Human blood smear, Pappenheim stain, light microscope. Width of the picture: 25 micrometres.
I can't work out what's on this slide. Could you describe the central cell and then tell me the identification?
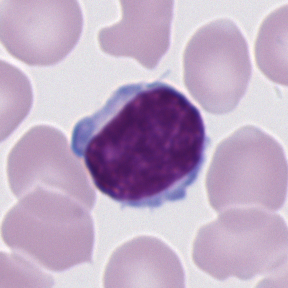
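Start with the cytoplasm: a scanty pale blue rim, widest on the left side of the cell, with an irregular outer edge bearing small blunt projections. Now the oval nucleus, sitting off-centre toward the right, in a cell about 11 micrometres across. What you are looking at is a typical lymphocyte.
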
